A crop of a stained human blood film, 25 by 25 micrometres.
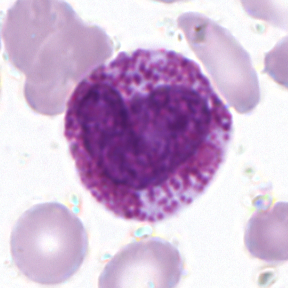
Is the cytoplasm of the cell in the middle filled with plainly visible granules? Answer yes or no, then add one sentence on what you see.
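Yes. The cytoplasm is packed with coarse round granules.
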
